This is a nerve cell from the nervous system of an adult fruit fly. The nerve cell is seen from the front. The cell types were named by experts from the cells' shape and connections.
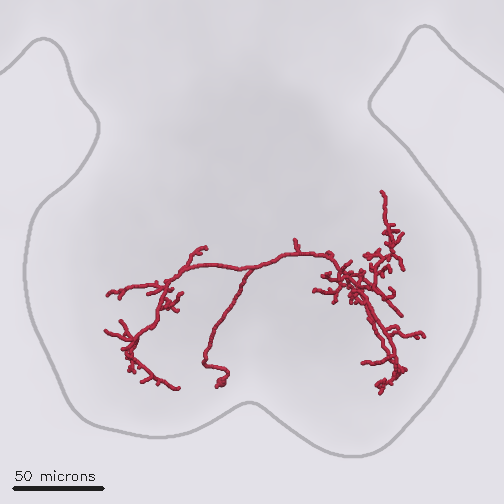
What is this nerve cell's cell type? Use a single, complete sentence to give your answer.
This nerve cell carries the cell type designation IN12B058.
